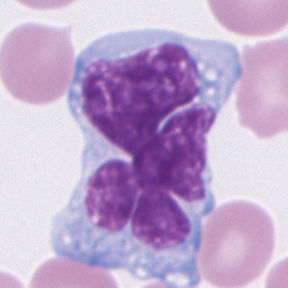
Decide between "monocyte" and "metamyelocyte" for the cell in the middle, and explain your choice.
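Monocyte, rather than metamyelocyte.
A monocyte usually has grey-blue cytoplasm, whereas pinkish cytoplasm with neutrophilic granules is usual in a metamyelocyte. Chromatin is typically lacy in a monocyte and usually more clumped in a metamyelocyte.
Here the abundant cytoplasm is pale grey-blue, and the chromatin is fine and lacy, with paler streaks. Many small clear vacuoles also lie in the cytoplasm.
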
